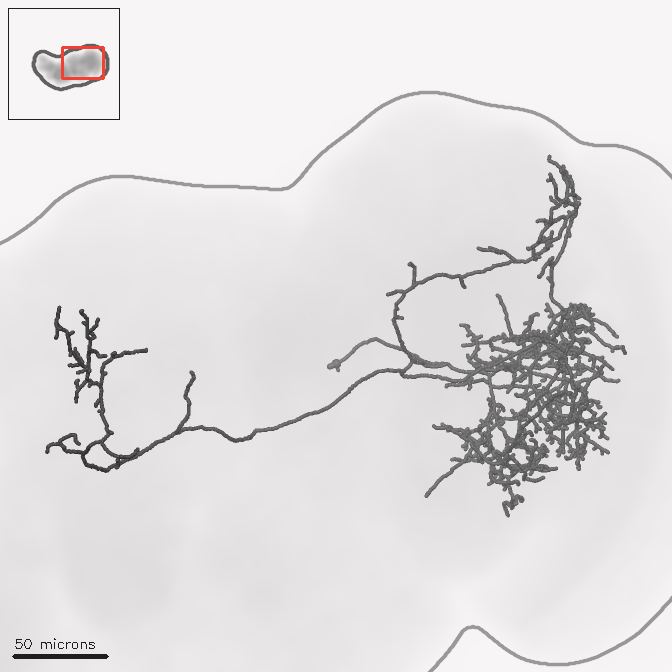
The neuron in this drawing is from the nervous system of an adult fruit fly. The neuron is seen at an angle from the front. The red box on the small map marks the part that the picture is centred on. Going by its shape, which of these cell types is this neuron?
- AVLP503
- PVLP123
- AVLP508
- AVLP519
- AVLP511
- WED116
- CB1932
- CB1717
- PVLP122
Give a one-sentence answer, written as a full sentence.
Under cell type classification, the neuron is AVLP508.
